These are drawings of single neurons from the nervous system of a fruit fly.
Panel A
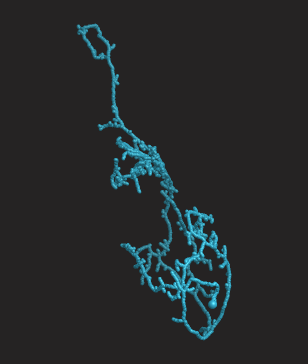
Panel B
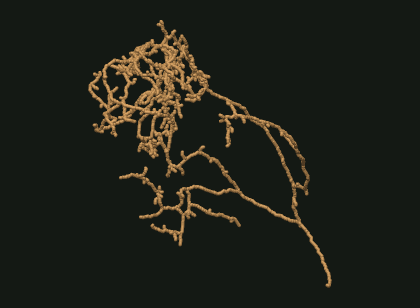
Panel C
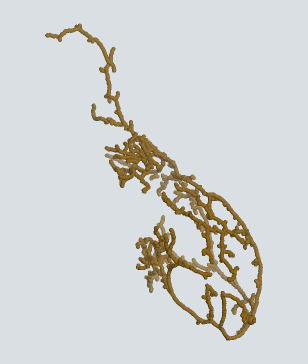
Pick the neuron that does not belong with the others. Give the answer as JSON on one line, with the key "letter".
{"letter": "B"}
